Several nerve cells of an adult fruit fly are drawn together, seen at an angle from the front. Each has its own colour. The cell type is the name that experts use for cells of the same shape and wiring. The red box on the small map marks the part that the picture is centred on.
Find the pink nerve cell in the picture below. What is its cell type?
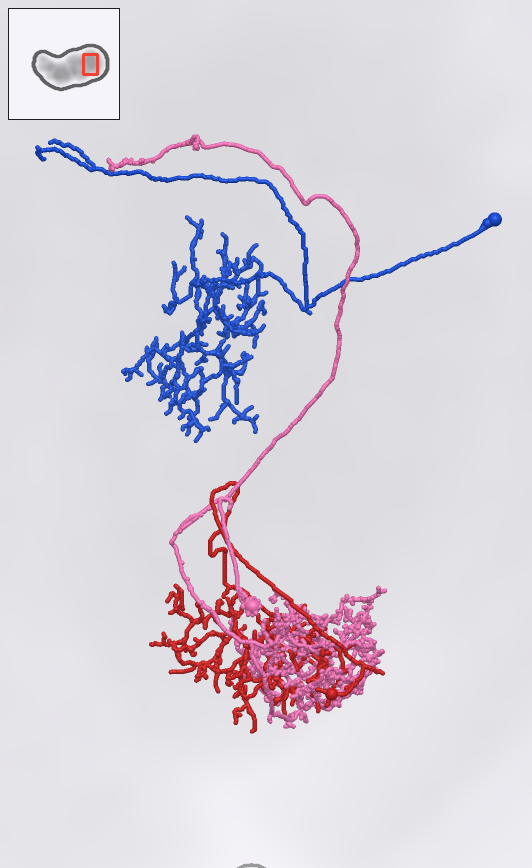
LC20b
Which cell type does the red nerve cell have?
Li34a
